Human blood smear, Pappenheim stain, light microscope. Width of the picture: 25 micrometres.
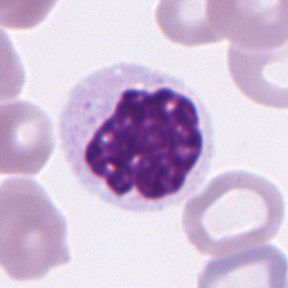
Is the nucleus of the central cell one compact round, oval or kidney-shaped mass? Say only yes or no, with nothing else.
No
